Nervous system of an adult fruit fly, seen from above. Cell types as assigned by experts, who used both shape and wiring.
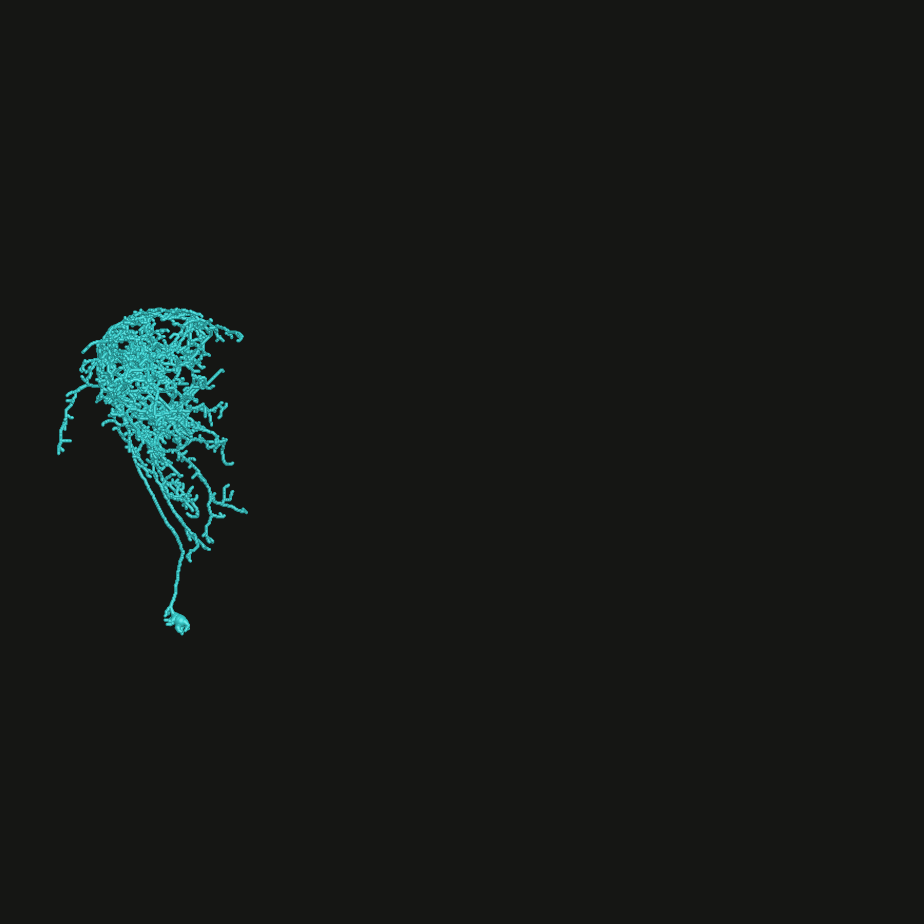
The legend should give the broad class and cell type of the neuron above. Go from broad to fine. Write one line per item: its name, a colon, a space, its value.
broad class: central-brain intrinsic neuron
cell type: AVLP533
